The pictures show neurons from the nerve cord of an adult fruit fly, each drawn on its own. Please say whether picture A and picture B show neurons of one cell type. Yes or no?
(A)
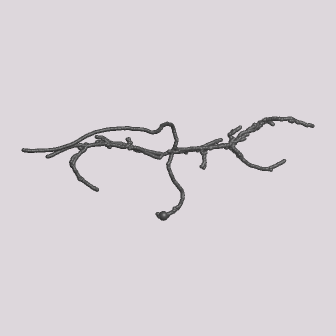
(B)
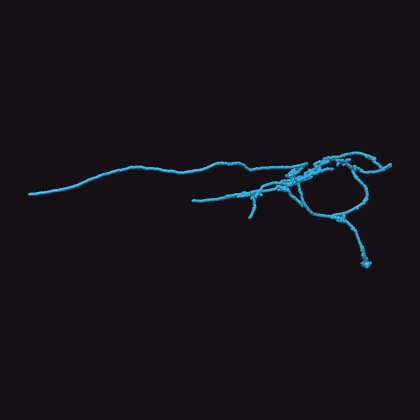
yes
